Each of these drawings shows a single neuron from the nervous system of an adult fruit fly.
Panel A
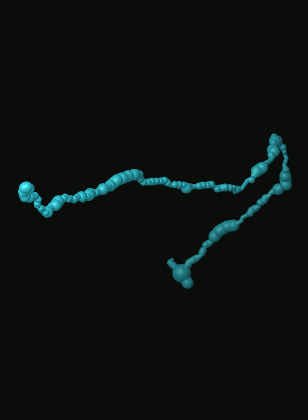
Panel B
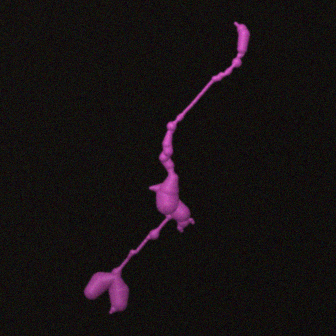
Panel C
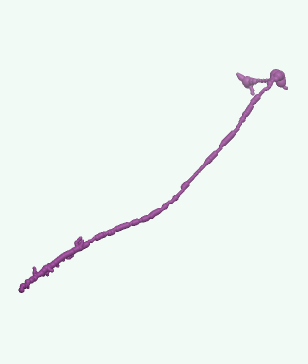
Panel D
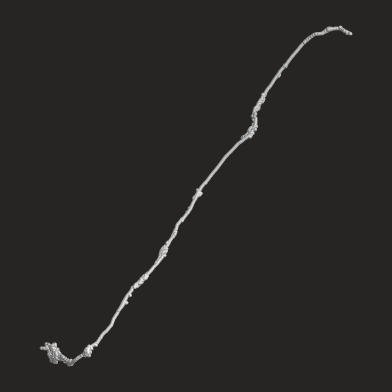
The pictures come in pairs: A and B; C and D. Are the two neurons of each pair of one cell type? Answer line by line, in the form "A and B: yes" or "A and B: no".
A and B: no
C and D: no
